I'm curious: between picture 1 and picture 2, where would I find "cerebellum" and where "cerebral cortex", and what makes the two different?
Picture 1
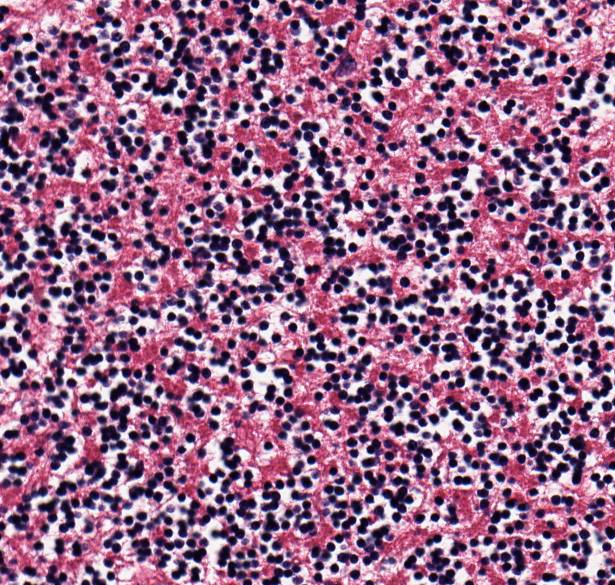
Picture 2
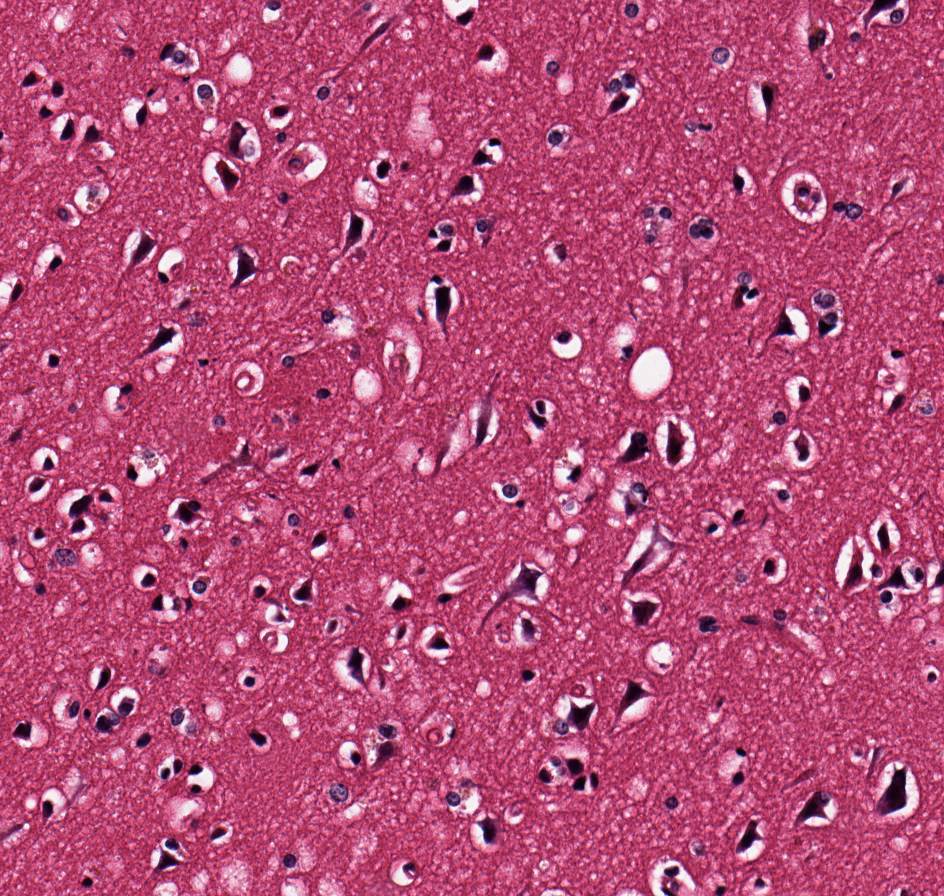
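Step one, which is which: picture 1 is cerebellum, picture 2 is cerebral cortex. First, nuclei: in picture 1 they are small, round, deeply stained blue-black and nearly all of much the same small size, while picture 2 has small round dark nuclei scattered between triangular neurons, some pressed close beside them. Second, cytoplasm: each cell in picture 1 shows very little around its nucleus, and the small nuclei in picture 2 also have scant cytoplasm. Third, shape: several of the triangular neurons in picture 2 send a single tapering process from their apex. Fourth, setting: picture 1 has irregular pink fibrillary patches between its nuclei, whereas in picture 2 cells lie singly and in loose clusters within a pink, finely granular background dotted with tiny round vacuoles.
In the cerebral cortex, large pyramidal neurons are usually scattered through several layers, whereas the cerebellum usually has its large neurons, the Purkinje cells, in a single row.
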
